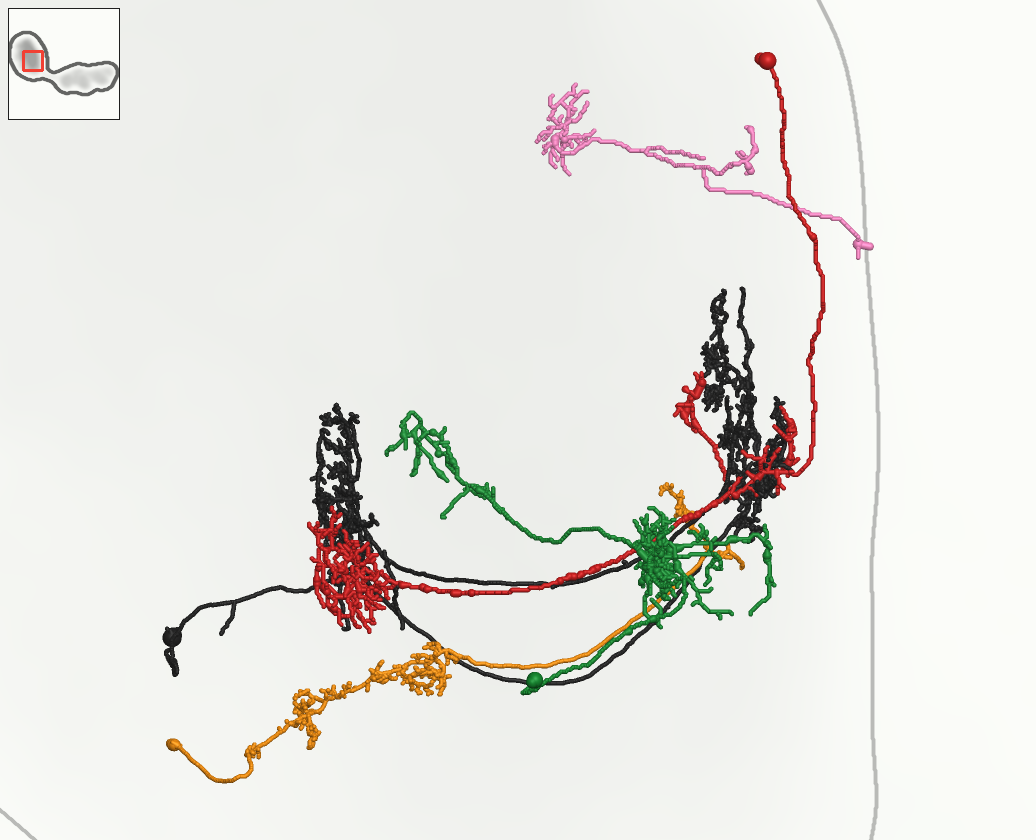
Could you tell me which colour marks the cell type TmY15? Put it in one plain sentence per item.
The colour is black.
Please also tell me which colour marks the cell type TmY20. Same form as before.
The colour is green.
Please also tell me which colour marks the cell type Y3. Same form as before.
The colour is red.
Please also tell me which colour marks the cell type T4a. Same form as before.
The colour is pink.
